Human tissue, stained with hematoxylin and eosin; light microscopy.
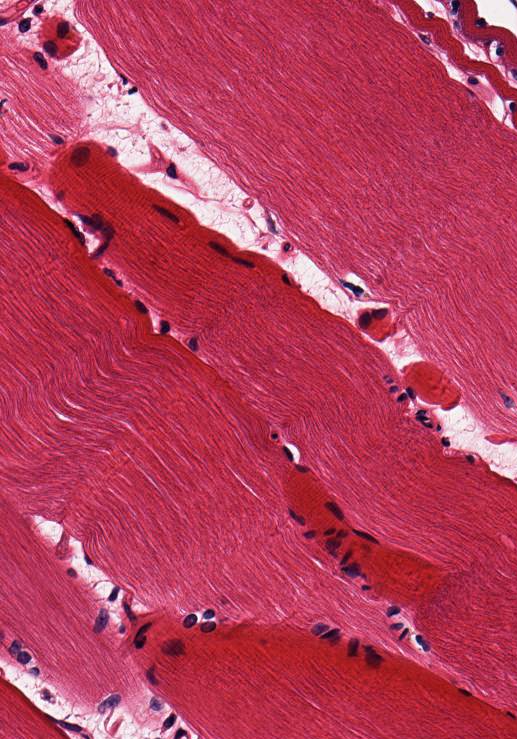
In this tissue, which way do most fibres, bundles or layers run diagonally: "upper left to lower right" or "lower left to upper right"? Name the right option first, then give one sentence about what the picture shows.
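Upper left to lower right. Long parallel muscle fibres run diagonally across the field from upper left to lower right.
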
